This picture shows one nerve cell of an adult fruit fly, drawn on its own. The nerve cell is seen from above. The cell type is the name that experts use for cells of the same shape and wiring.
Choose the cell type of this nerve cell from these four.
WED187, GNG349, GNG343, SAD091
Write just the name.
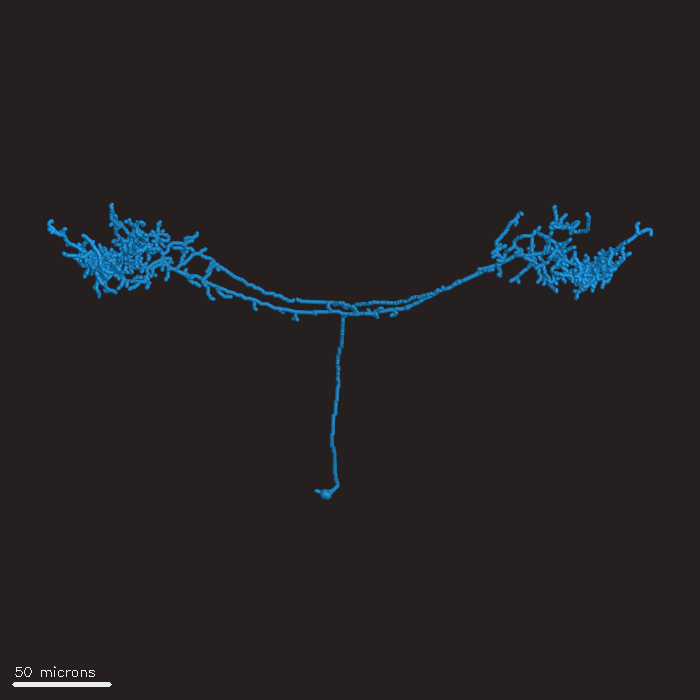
WED187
